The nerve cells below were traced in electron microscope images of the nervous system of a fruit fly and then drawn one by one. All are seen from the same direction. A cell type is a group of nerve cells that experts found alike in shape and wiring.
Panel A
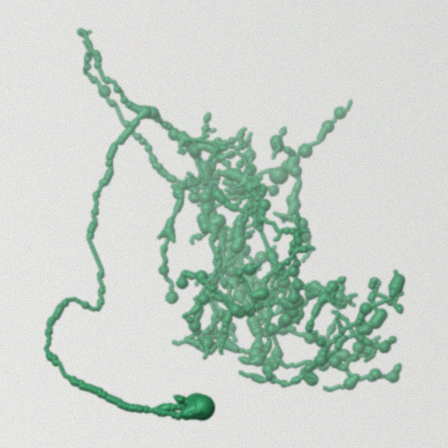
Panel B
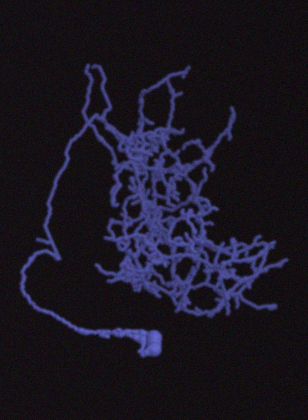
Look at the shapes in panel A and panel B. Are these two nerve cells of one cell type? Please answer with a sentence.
They are of the same cell type.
